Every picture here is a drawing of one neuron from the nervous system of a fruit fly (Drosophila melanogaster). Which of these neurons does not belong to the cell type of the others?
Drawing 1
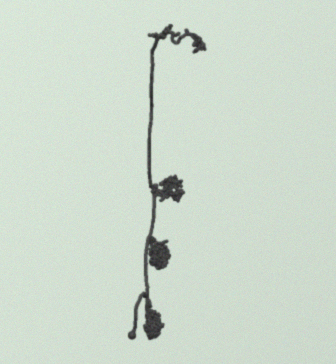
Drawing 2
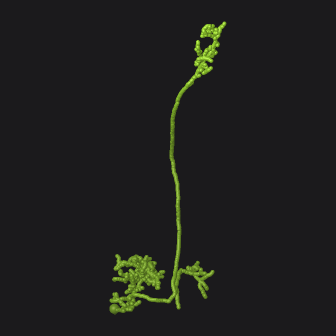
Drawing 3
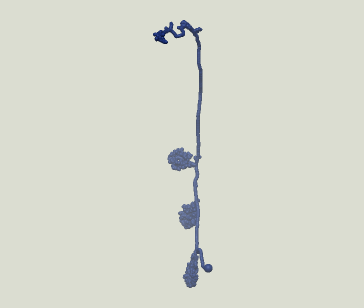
Drawing 2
